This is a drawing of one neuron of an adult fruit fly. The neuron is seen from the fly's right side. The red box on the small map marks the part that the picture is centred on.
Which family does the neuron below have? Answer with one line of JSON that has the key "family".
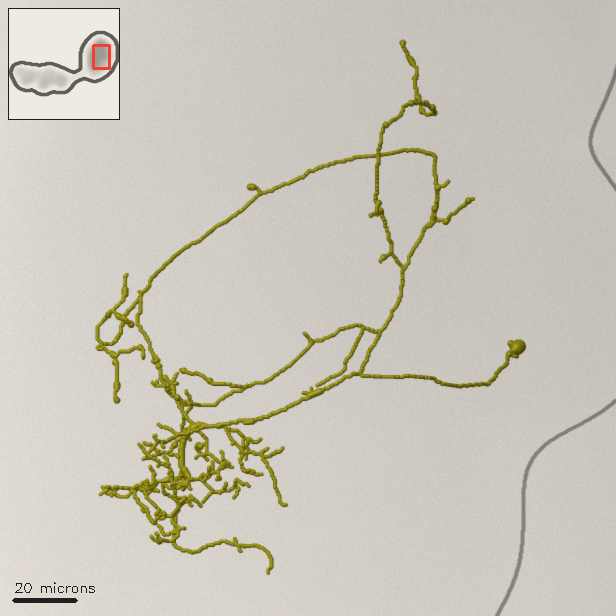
{"family": "hemilineage LALa1_posterior"}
